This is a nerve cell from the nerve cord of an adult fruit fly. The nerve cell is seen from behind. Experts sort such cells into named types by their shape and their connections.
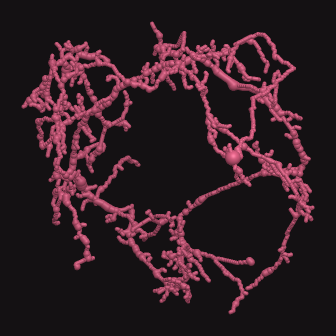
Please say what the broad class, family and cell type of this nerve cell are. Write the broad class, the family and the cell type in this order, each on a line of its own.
nerve-cord intrinsic neuron
hemilineage 03A
IN03A030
